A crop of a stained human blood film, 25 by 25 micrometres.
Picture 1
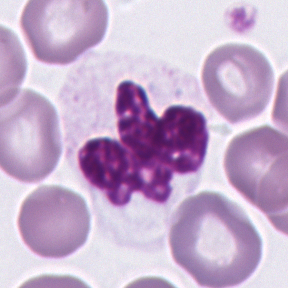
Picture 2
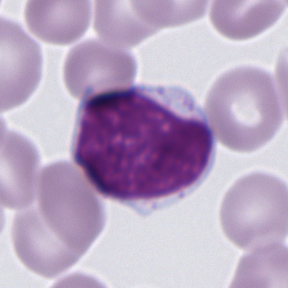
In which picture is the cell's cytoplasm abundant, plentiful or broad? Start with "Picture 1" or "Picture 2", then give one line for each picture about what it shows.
Picture 1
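In picture 1: The cytoplasm is abundant and very pale pinkish-lilac.
In picture 2: The cytoplasm is a scant pale bluish-grey rim, widest at the upper right of the cell.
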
